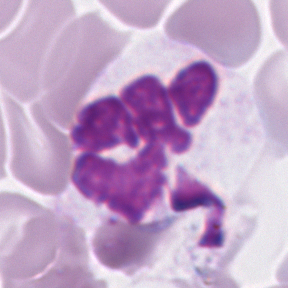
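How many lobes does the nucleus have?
At least four, all separate.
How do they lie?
Spread around a gap in the middle, not in a straight row.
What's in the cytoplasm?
Fine, sparse, faint lilac granules.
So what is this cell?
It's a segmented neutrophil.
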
